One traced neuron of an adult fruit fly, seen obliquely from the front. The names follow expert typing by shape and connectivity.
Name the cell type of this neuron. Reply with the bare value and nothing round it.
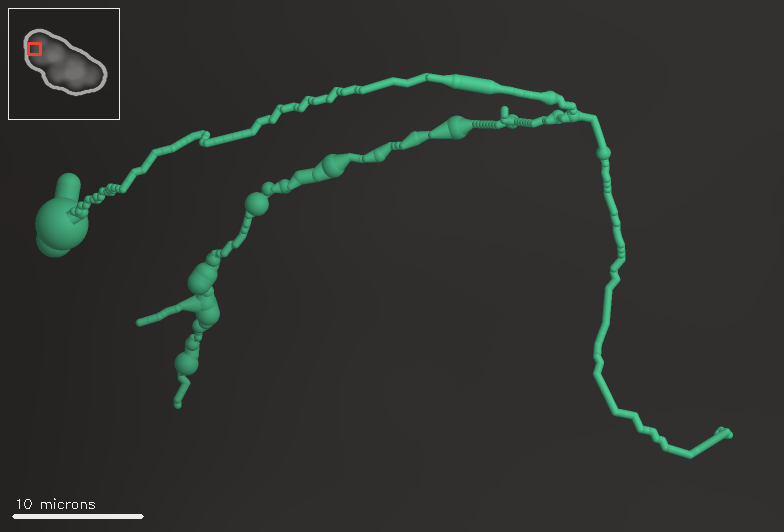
IN19A108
